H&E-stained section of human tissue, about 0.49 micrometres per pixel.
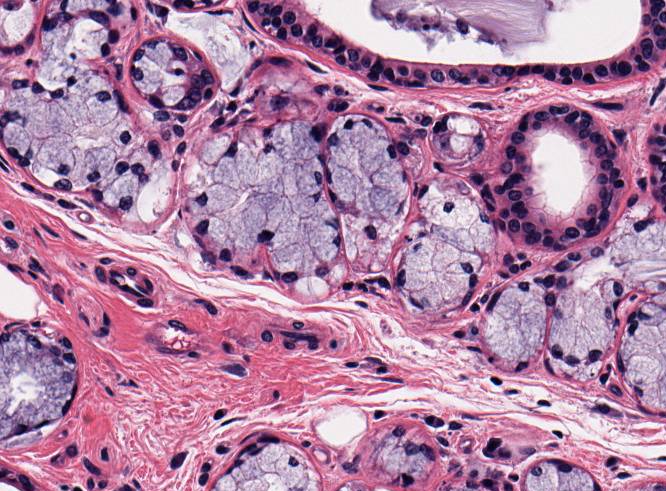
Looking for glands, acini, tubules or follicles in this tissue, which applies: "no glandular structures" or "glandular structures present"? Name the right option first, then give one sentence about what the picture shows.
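Glandular structures present. Rounded clusters of mucous acini fill most of the field, lying both above and below a band of fibrous connective tissue.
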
